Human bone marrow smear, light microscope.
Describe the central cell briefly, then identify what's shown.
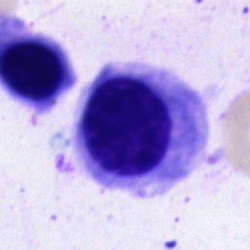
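Look first at the outline: it is roughly round, though the edges are slightly angular and uneven. The nucleus sits off-centre to the left, so the rim of cytoplasm is broader on the right. You won't find a nucleolus in the nucleus, and the cytoplasm has no distinct granules. This cell is an erythroblast.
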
